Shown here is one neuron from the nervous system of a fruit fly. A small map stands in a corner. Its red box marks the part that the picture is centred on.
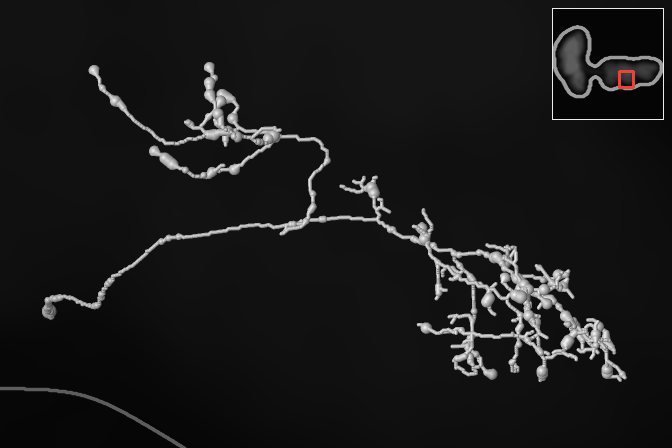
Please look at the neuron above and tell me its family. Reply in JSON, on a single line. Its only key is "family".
{"family": "hemilineage 09A"}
